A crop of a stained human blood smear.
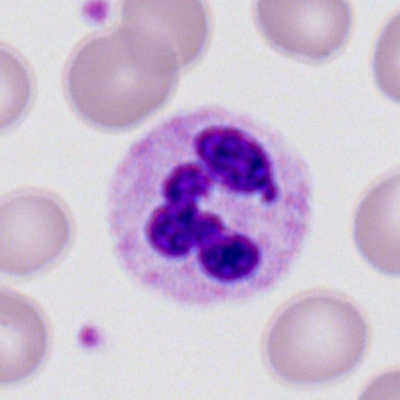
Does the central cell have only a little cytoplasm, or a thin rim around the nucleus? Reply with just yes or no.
No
